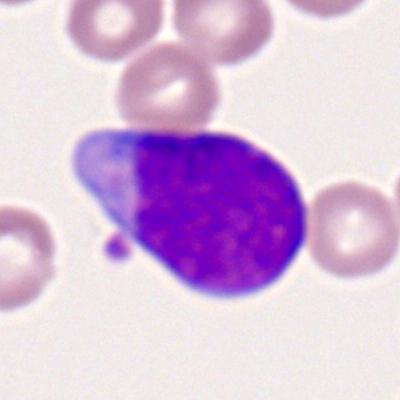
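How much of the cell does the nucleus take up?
Most of it; only a small area of cytoplasm remains.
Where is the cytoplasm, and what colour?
Pale blue, a cap at the left, tapered end.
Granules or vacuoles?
Neither visible.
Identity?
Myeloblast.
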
